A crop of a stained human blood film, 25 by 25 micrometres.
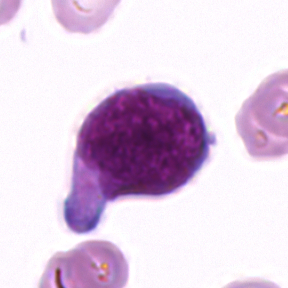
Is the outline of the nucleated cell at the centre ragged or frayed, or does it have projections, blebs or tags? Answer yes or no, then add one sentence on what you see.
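Yes. A single blunt tail of cytoplasm projects from the cell toward the lower left.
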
